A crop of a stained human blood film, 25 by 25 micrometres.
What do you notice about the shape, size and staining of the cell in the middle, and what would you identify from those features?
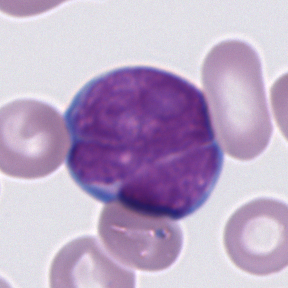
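First, the outline is roughly round but slightly angular in places. Next, the cell is about 14 micrometres across and its nucleus about 13 micrometres. The nucleus carries a thin pale crease running roughly horizontally across its lower half. Its chromatin is finely granular and fairly evenly stained purple, without coarse dark clumps. Last, the cytoplasm forms only a thin blue rim, widest at the lower left. The cell is a myeloblast.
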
